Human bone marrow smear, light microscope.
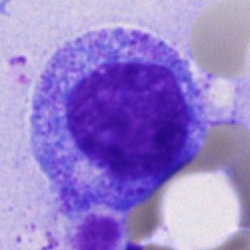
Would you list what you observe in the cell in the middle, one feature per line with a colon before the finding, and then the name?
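Shape: round outline.
Chromatin: dense and dark purple, with patchy paler areas.
Cytoplasm: pale blue.
Granules: many, purple, scattered throughout the cytoplasm.
Answer: promyelocyte.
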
